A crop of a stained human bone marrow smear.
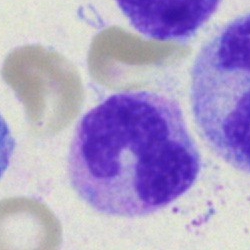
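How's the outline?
Roughly round and smooth.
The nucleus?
Deeply indented, with the notch opening toward the bottom, and no nucleoli visible.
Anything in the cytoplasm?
Fine, faint pinkish granules.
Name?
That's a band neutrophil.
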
